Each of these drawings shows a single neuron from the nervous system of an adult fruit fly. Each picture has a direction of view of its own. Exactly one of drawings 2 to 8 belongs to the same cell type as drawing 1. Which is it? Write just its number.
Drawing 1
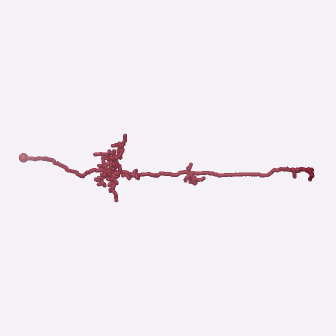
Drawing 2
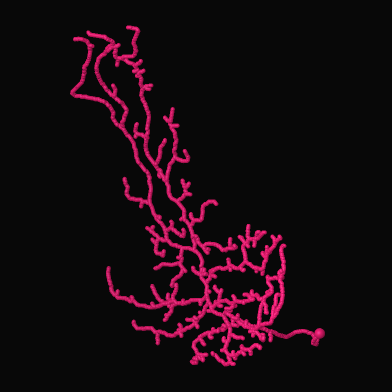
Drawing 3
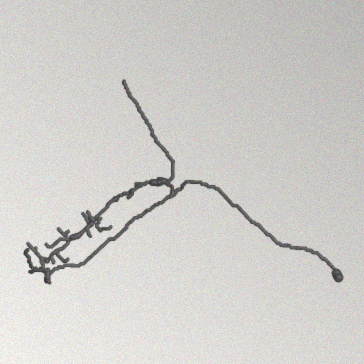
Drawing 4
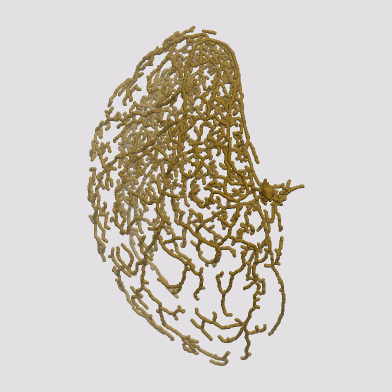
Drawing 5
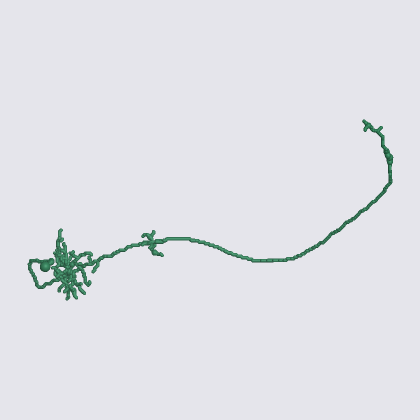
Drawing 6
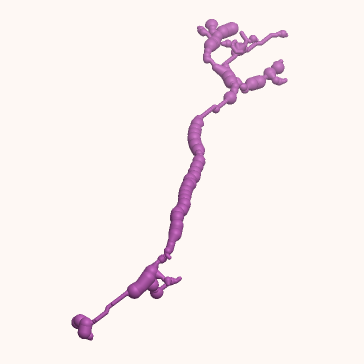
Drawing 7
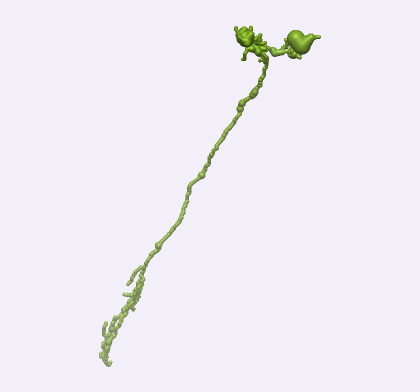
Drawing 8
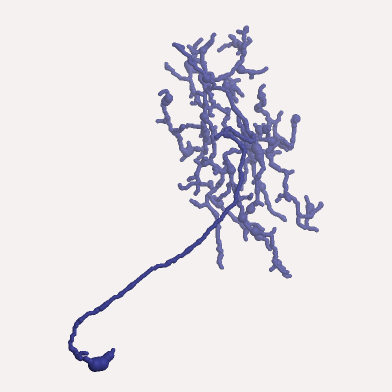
5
